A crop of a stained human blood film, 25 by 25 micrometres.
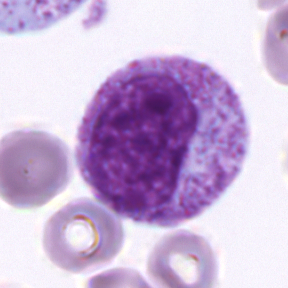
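Myelocyte: the nucleated cell at the centre of a stained smear of human peripheral blood, about 15 micrometres across. Its nucleus sits toward the left side of the cell. The cytoplasm is pale lilac, with fine reddish-purple granules scattered through it. A paler area of cytoplasm lies against the right side of the nucleus.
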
